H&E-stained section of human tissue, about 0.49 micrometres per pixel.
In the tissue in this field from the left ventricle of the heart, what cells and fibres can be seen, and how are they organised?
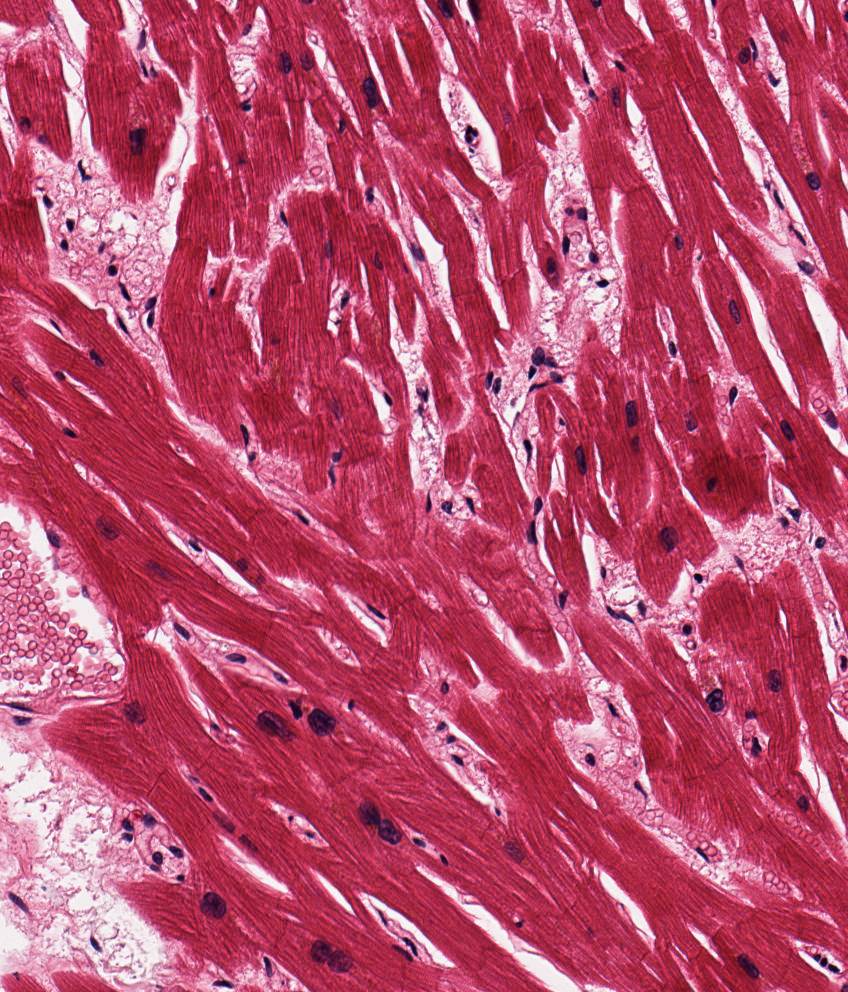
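First, composition: cardiac muscle fibres throughout, grouped in bundles that run at varying angles. Second, orientation: in the lower half the fibres run obliquely, from upper left to lower right. Third, fibre form: they branch and join neighbouring fibres. Fourth, interstitium: the nuclei lying between the fibres are small, dark and elongated.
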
